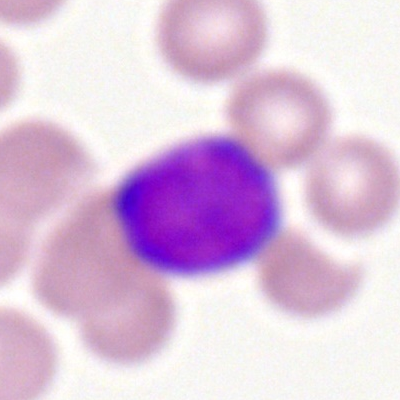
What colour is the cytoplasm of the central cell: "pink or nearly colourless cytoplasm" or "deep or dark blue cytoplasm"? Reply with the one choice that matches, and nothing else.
Deep or dark blue cytoplasm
